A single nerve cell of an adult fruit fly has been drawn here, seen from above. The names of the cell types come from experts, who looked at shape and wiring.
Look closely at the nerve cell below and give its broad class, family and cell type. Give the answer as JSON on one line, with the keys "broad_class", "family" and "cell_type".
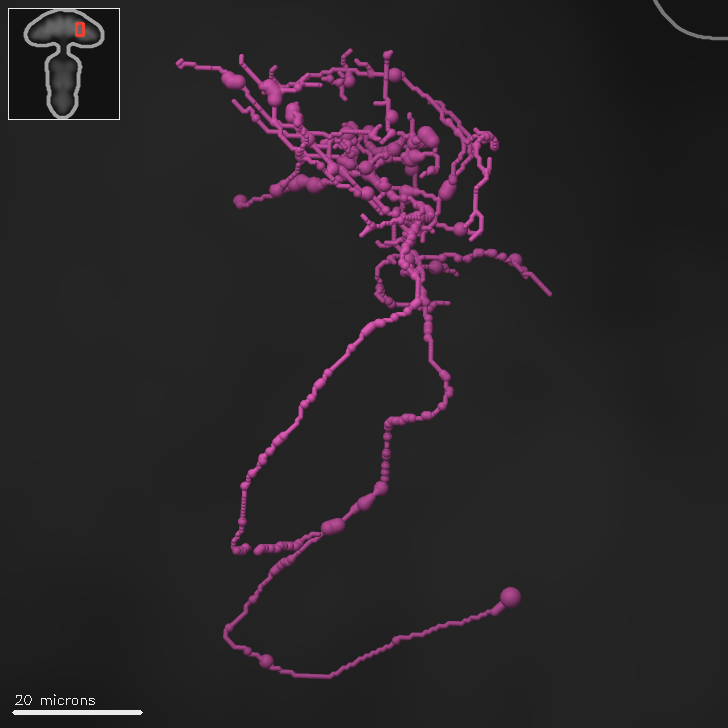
{"broad_class": "central-brain intrinsic neuron", "family": "hemilineage SLPp&v1_posterior", "cell_type": "CB1899"}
